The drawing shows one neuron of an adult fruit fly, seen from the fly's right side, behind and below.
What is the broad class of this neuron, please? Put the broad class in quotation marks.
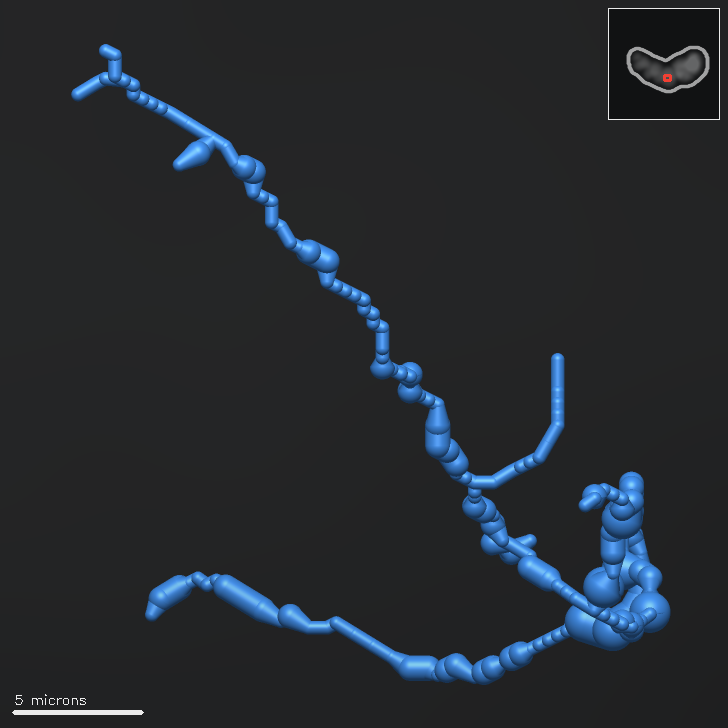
"sensory neuron entering the nerve cord"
